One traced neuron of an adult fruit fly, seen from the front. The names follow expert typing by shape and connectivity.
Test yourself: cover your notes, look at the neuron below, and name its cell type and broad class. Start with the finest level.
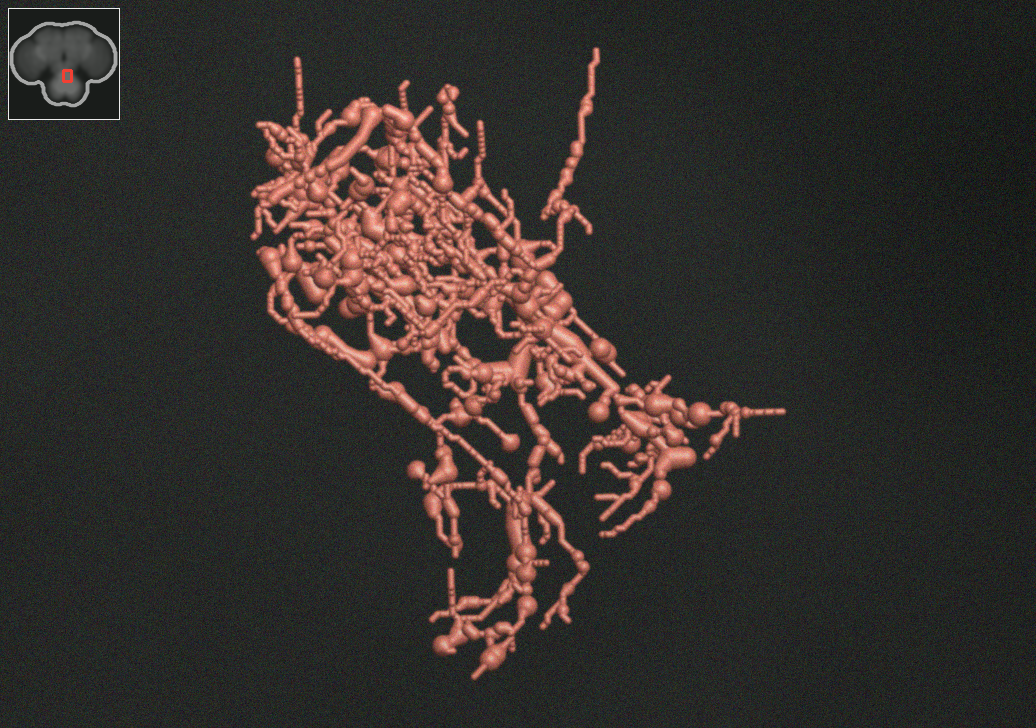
INXXX336; nerve-cord intrinsic neuron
